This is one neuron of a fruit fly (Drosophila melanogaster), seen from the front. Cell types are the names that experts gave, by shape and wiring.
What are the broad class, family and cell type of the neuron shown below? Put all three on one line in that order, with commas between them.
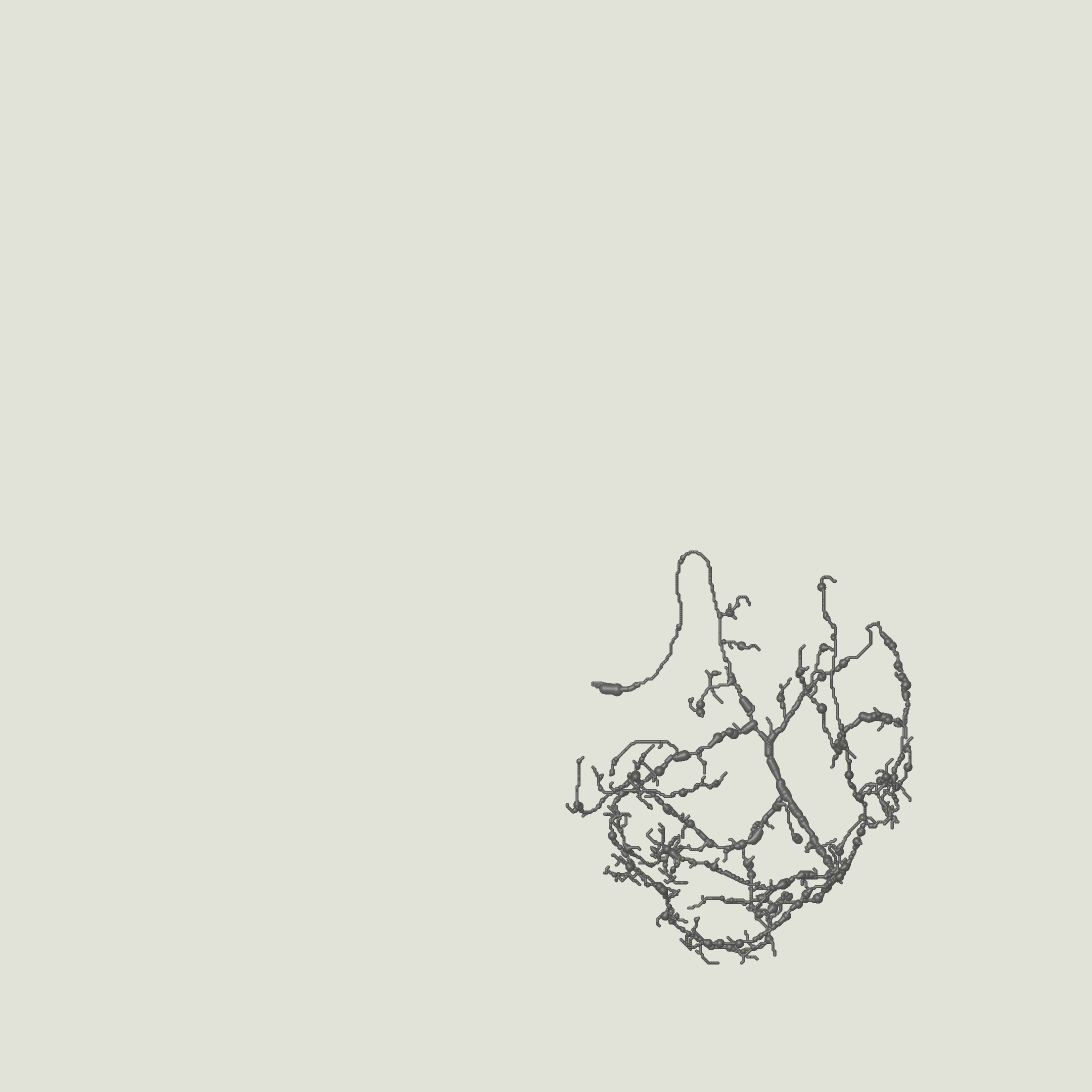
nerve-cord intrinsic neuron, hemilineage 03A, IN03A038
